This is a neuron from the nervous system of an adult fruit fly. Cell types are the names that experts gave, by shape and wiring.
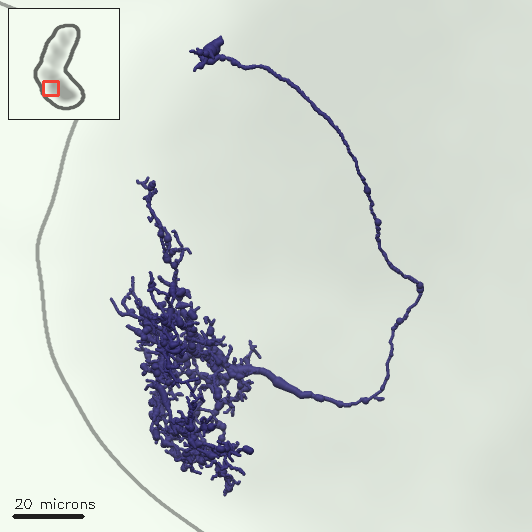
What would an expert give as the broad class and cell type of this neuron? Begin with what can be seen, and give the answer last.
By the scale bar it is about 140 microns tall in this view. The picture shows dozens of branch ends. It is a central-brain intrinsic neuron. The cell type is GNG513.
